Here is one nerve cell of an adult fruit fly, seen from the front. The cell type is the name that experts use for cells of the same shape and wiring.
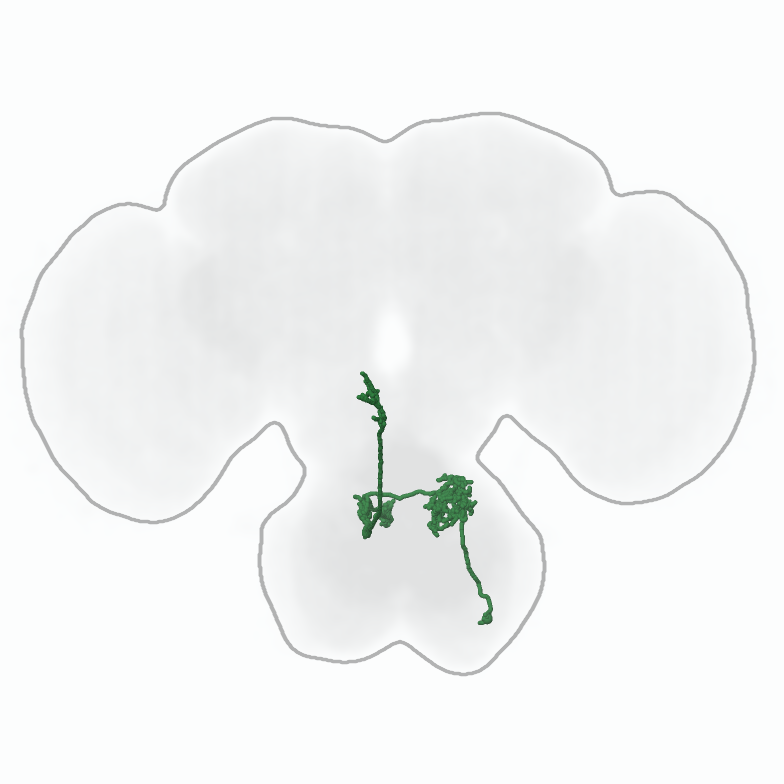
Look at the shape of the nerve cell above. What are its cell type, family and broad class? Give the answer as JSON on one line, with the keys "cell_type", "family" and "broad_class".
{"cell_type": "AN06A017", "family": "hemilineage 06A", "broad_class": "ascending neuron"}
